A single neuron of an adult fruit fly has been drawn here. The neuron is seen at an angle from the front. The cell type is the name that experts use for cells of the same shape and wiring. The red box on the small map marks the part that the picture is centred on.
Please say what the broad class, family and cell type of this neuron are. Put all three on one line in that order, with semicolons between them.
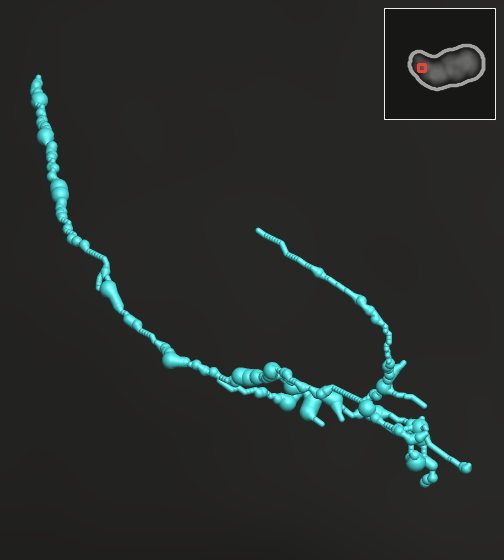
sensory neuron entering the nerve cord; class mechanosensory tactile; SNta29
